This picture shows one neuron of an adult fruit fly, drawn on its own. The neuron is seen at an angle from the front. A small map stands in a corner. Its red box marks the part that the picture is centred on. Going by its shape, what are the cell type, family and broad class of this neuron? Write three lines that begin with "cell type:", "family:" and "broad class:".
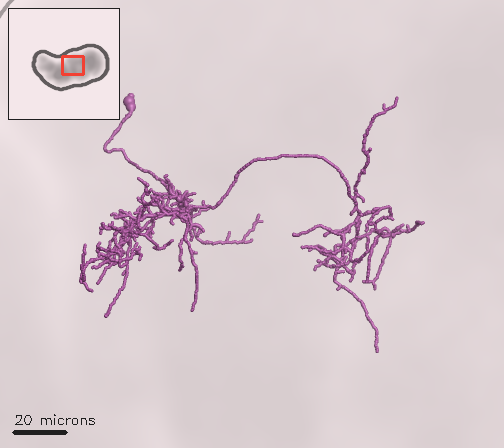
cell type: PVLP214m
family: hemilineage DL1_ventral
broad class: central-brain intrinsic neuron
